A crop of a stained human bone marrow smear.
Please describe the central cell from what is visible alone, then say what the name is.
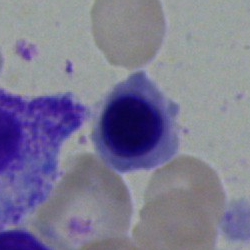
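Dense, very dark chromatin shows little visible texture. No nucleoli are visible in the nucleus. The cytoplasm is pale greyish-blue. The cell outline is irregular and somewhat angular, not smoothly round. The cell is an erythroblast.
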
